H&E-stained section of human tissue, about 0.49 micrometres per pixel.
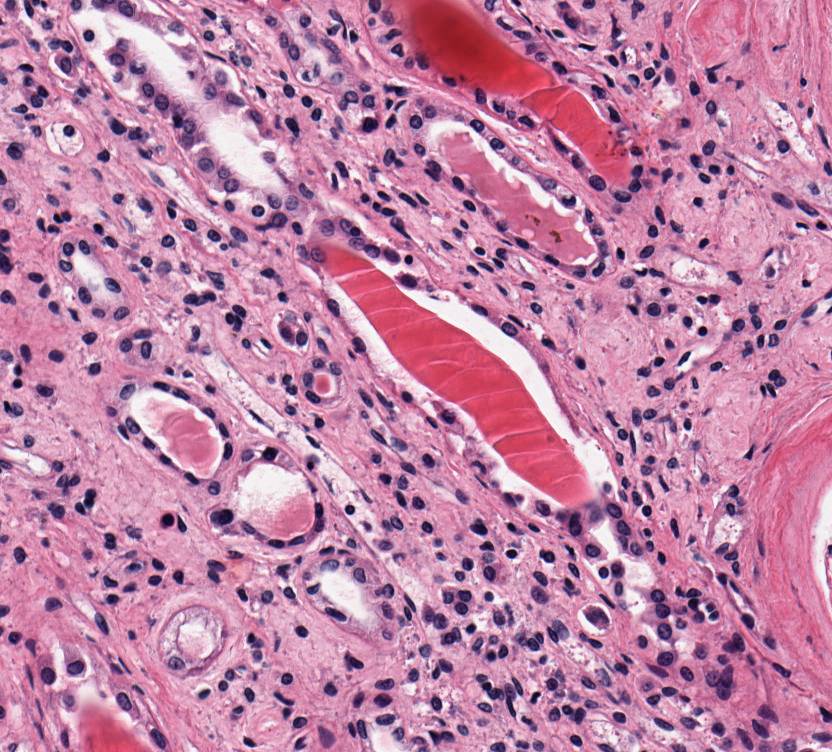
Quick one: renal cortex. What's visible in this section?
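The biggest tubules stretch from upper left to lower right. One layer of flattened to low cuboidal cells with small dark nuclei lines them. Small narrow-lumened round profiles dot the left half, some with pale pink material. Wide bands of pale pink fibrillar stroma separate them.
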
